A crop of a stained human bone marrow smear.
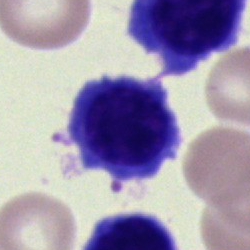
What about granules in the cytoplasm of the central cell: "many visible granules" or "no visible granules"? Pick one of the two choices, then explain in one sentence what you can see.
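No visible granules. No distinct granules can be seen in the cytoplasm.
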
